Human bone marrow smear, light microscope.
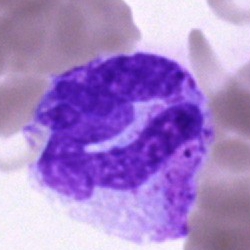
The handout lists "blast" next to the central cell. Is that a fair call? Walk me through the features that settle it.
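Blast is not the right name here; this cell is a monocyte. What decides is the nucleus: it is folded, with a pale curved cleft running into it.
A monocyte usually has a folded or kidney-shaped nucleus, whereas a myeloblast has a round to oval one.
The chromatin, deep purple and coarsely mottled, also speaks against blast.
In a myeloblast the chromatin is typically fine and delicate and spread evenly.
The nucleus fills most of the cell, with the cytoplasm lying mainly below it; that cytoplasm is pale lilac, and the outline is irregular with a slightly ragged edge.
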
